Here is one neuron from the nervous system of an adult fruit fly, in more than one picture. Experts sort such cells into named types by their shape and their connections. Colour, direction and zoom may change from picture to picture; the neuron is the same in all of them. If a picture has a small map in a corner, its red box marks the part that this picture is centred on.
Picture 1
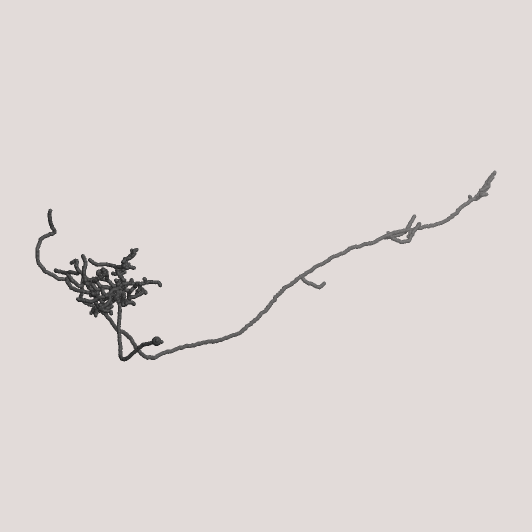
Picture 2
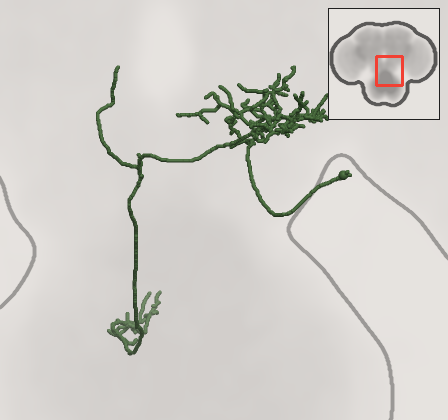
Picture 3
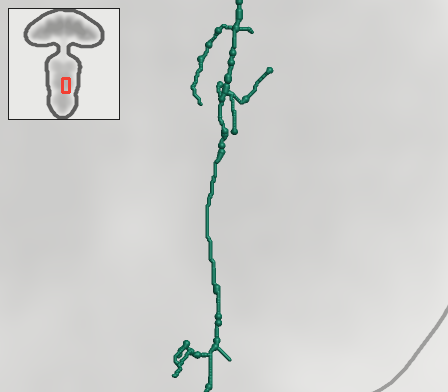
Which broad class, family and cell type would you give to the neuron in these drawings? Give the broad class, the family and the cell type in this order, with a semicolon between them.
descending neuron; hemilineage LB7; DNge091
